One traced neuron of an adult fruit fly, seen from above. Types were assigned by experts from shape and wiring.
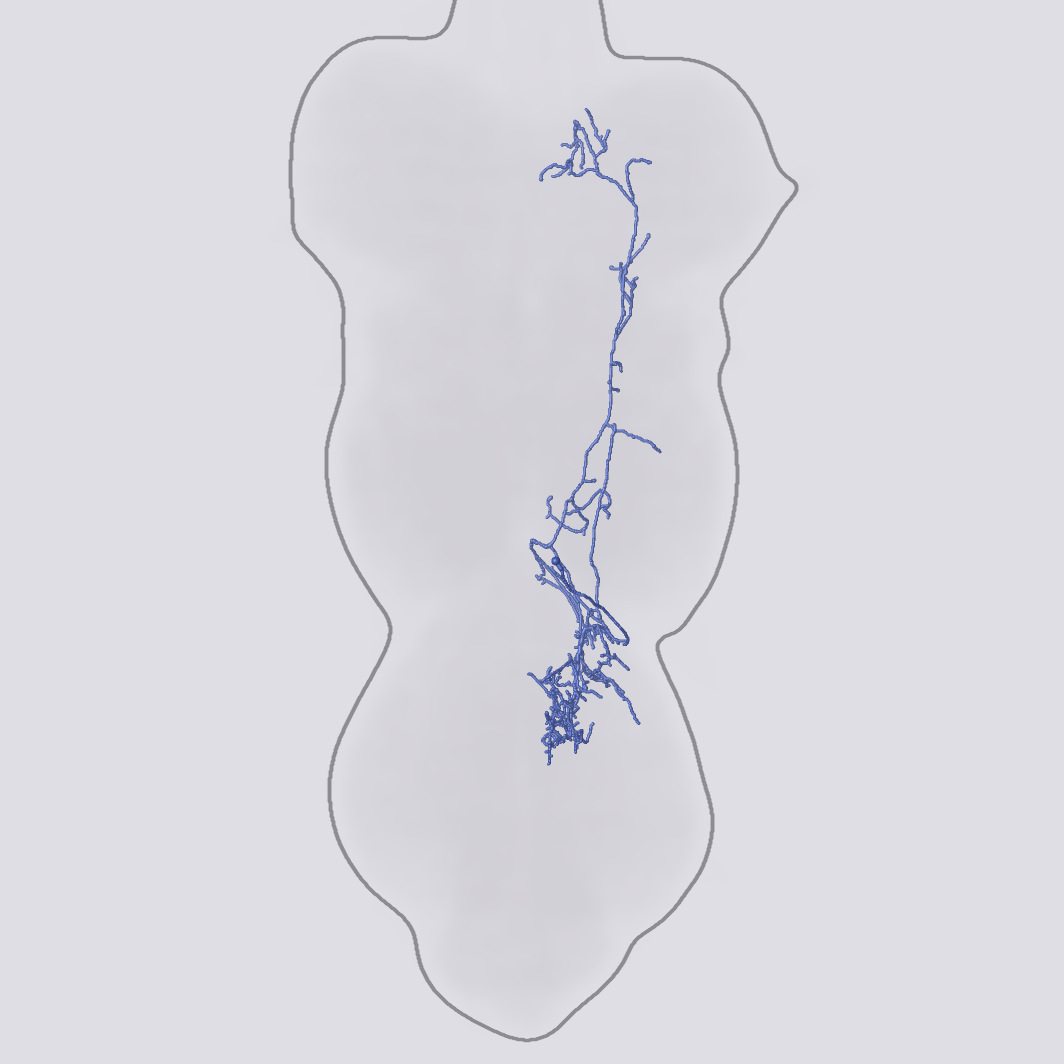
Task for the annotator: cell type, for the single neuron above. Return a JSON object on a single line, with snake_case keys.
{"cell_type": "IN17A066"}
